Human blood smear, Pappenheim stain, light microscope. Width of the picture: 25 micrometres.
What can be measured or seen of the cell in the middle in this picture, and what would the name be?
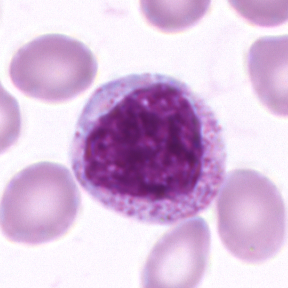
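The cell measures about 13 micrometres across, and the nucleus occupies about 60% of its area. The nucleus is a single rounded mass without lobes; its chromatin is dark purple and clumped, with paler gaps between the clumps. The rim of cytoplasm is wider below the nucleus than above it and contains many fine reddish-purple granules. The cell is a myelocyte.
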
